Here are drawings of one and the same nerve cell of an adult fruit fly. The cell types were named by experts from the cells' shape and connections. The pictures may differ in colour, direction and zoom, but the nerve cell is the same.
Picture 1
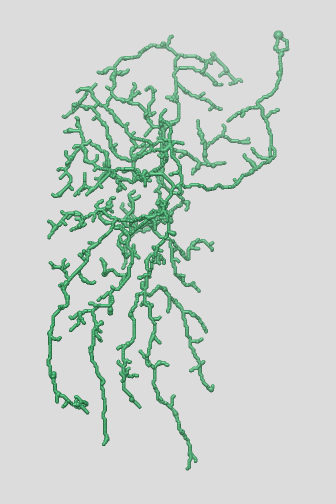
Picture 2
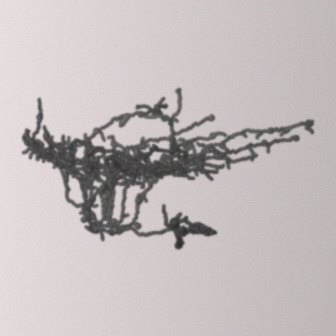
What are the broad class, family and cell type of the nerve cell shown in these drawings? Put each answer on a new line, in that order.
optic-lobe intrinsic neuron
Dm
Dm20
